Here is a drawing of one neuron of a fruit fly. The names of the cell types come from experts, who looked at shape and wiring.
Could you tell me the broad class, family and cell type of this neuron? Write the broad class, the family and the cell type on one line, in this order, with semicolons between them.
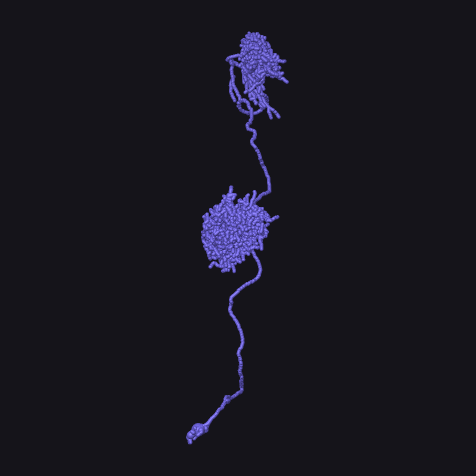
central-brain intrinsic neuron; MBON; MBON09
